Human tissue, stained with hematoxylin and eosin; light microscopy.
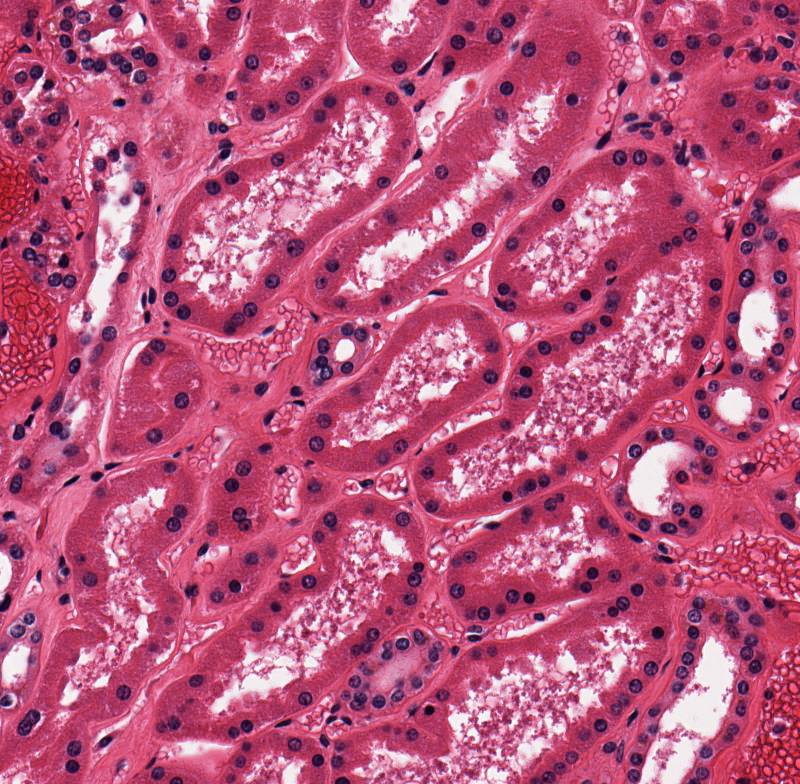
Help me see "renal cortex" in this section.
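This section is renal cortex.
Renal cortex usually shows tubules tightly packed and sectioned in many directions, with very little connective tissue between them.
The tubules here agree: closely packed, cut lengthwise and obliquely, with very little tissue between them. Most have a single layer of tall cuboidal lining cells with deeply eosinophilic, granular cytoplasm and round, dark nuclei in one basal row. Smaller tubules at the right edge and near the centre show paler cells, more closely spaced nuclei and open, clear lumens.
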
